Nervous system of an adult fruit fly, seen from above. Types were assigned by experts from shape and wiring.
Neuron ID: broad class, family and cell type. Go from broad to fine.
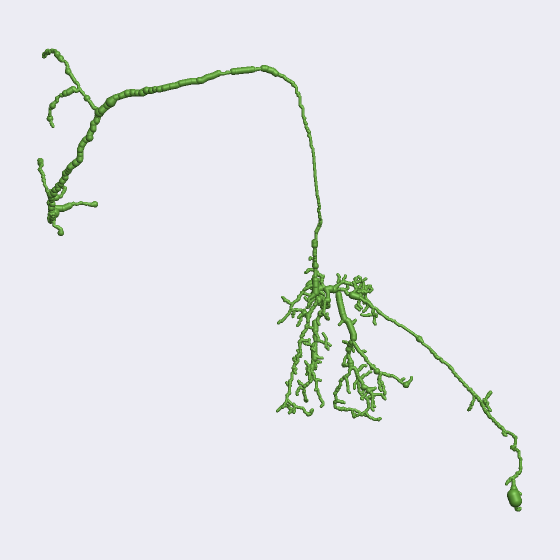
nerve-cord intrinsic neuron; hemilineage 18B; IN18B038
